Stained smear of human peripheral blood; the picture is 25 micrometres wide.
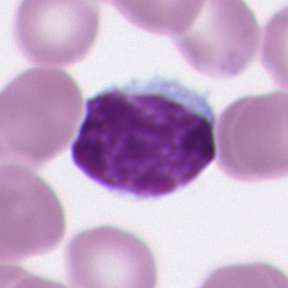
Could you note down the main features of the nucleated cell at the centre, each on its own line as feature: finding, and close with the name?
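Nucleus: oval, about 12 by 9 micrometres, without lobes or deep notches
Nuclear share: about 80% of the cell's area
Chromatin: dense, coarsely clumped into dark masses with paler streaks between
Cytoplasm: pale blue, a narrow rim widest along the top edge
Cell size: about 13 by 10 micrometres
Cell type: typical lymphocyte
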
